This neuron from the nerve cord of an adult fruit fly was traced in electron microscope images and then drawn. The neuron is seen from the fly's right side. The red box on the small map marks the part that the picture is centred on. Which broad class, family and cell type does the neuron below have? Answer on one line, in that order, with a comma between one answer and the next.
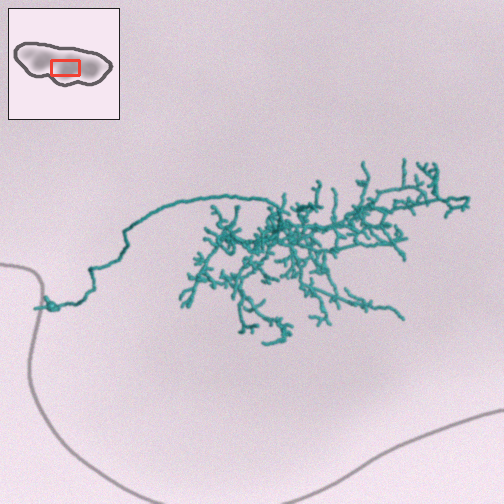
nerve-cord intrinsic neuron, hemilineage 21A, IN21A035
